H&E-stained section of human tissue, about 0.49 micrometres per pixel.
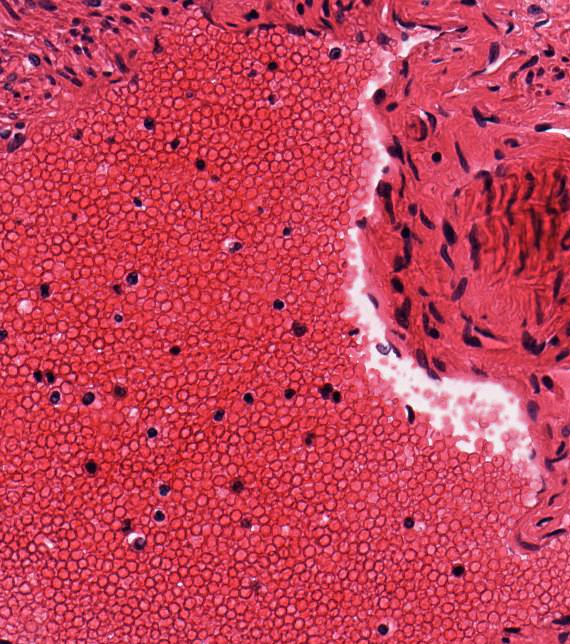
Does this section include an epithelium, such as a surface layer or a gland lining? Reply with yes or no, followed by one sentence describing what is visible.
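No. No epithelium or glands are seen anywhere in the field.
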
